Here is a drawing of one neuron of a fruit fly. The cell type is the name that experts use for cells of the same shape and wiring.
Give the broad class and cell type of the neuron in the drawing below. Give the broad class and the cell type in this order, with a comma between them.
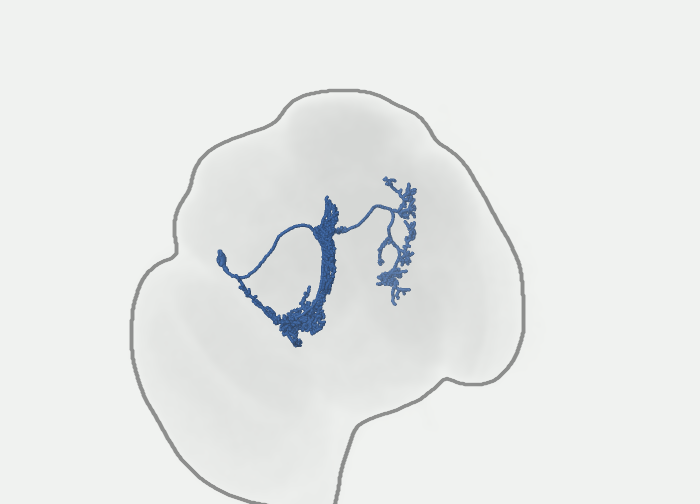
central-brain intrinsic neuron, LAL138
